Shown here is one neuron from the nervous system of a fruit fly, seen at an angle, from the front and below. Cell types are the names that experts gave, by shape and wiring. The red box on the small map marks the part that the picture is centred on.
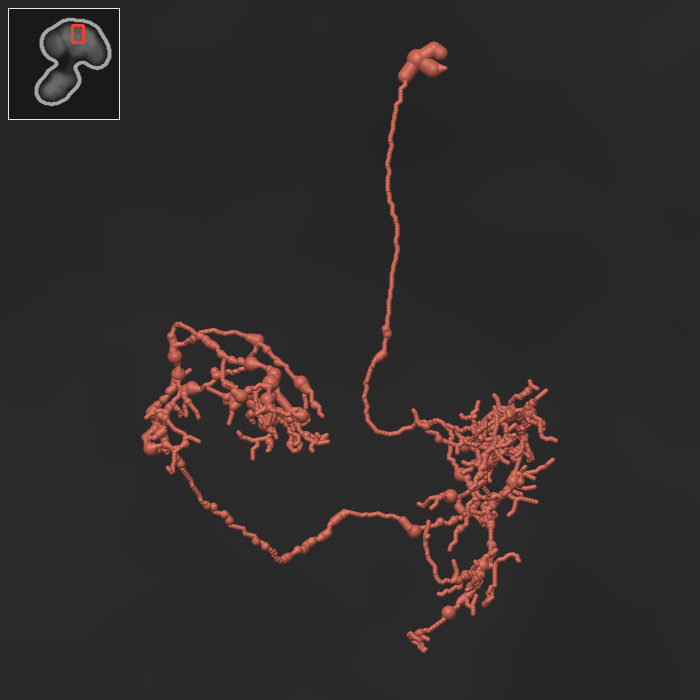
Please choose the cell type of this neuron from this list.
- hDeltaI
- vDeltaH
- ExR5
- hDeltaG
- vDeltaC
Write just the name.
hDeltaI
